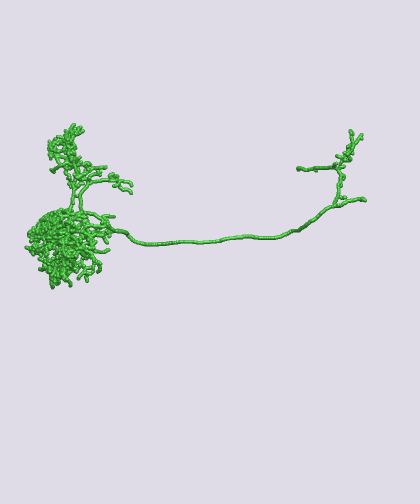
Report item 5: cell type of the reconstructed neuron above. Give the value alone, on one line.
AVLP574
